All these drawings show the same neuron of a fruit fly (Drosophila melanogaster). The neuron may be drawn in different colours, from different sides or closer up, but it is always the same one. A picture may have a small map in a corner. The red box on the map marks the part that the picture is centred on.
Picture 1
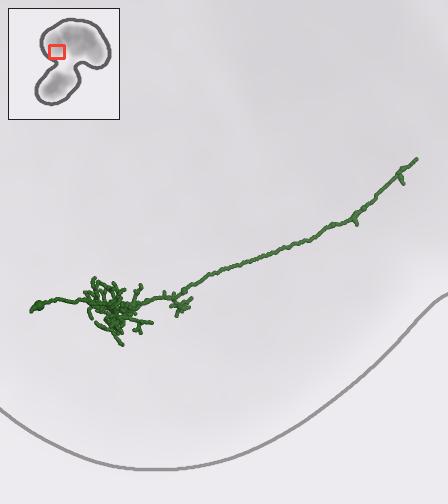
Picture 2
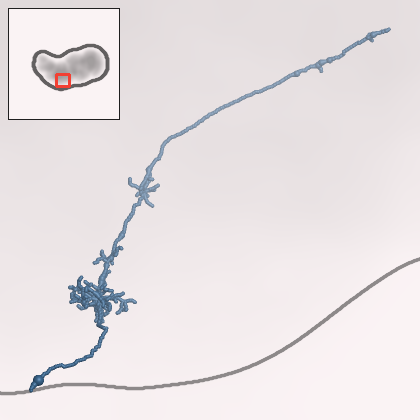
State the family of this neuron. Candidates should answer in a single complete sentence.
This neuron is a member of family Tm.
